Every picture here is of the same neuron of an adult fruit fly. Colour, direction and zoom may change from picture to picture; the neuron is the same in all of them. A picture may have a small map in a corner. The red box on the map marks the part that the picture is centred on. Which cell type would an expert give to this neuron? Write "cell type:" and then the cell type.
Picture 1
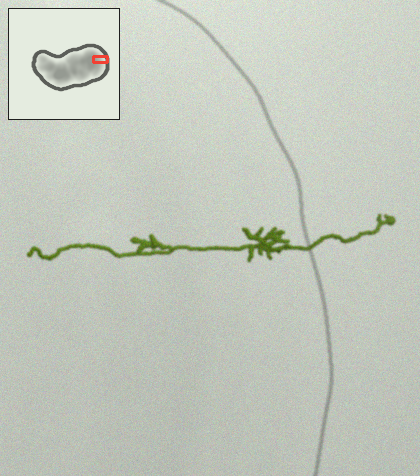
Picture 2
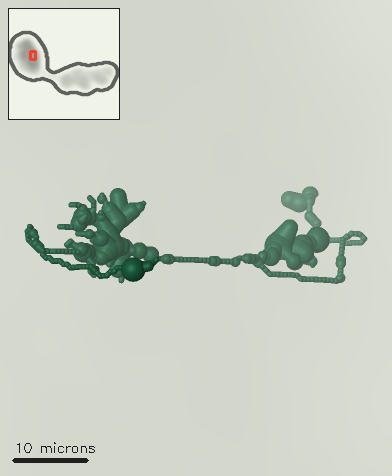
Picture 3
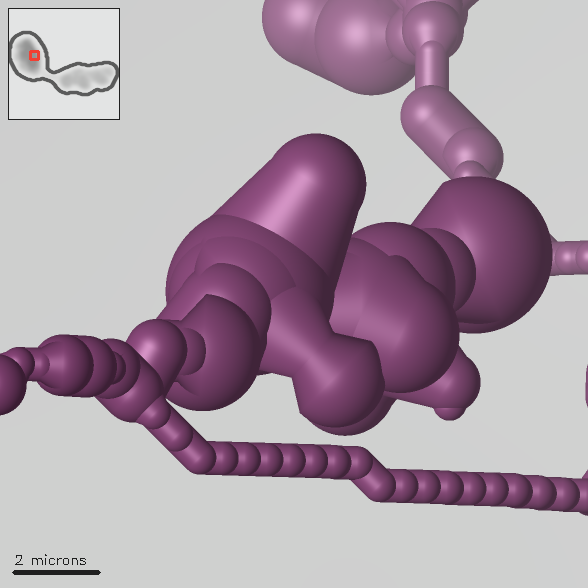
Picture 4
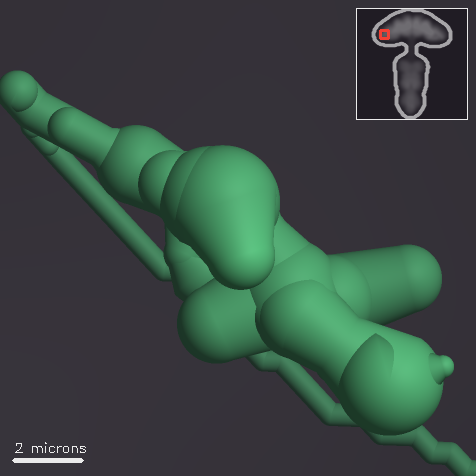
cell type: Tm1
